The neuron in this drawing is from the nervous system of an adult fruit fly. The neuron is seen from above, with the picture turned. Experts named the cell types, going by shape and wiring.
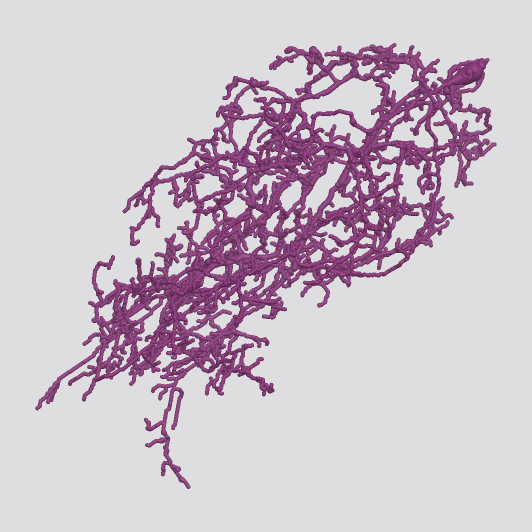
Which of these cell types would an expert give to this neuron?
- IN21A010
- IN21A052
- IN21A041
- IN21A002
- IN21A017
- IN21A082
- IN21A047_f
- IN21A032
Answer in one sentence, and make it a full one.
This neuron belongs to the cell type IN21A010.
